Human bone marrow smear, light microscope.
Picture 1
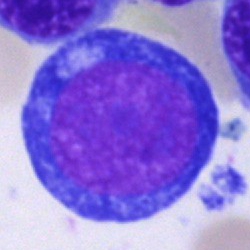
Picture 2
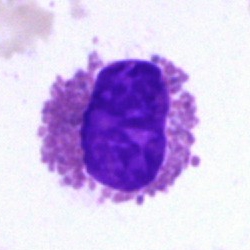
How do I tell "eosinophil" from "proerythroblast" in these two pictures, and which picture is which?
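Of the two cells, picture 1 shows the proerythroblast and picture 2 the eosinophil. Their outlines differ. The proerythroblast is round and smooth, whereas the eosinophil is roughly round with a bumpy, uneven edge formed by its granules.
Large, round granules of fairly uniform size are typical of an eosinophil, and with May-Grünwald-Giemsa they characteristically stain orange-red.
A few of the eosinophil's granules lie loose just beyond its edge at the lower right. The nuclei also contrast. The proerythroblast's nucleus sits roughly in the centre and has finely stippled rather than coarsely clumped chromatin, while the eosinophil's nucleus stains deep purple with darker and lighter patches.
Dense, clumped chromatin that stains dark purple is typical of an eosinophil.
In the proerythroblast, the cytoplasm is deep blue and forms a moderately broad rim around the whole nucleus, with a paler, mottled patch at the upper left. The eosinophil touches no other cell, and a faint pale smudge lies in the top left corner.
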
